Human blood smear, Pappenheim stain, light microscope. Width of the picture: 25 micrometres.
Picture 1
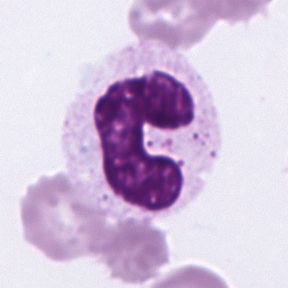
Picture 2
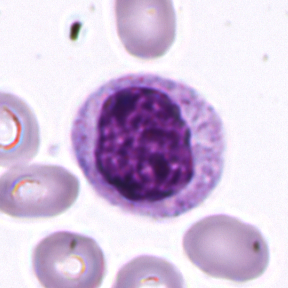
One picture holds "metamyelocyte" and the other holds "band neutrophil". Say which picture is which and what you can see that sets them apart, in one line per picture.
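Picture 1 – band neutrophil. The nucleus is bent into a C shape whose open side faces right.
Picture 2 – metamyelocyte. The nucleus is a single oval mass without lobes.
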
